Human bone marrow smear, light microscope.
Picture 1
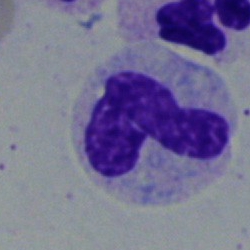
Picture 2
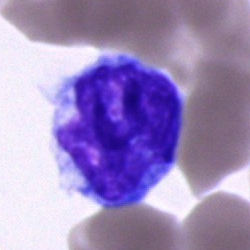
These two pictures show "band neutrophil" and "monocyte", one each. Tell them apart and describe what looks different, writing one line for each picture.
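In picture 1 we see a band neutrophil: The cytoplasm is abundant and pale lavender-grey.
In picture 2 we see a monocyte: The nucleus fills most of the cell.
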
